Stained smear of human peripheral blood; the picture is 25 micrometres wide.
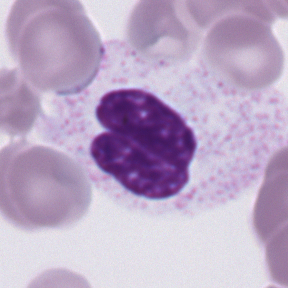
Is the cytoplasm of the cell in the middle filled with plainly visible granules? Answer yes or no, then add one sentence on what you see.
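Yes. Fine pink-red granules are scattered throughout the cytoplasm.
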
